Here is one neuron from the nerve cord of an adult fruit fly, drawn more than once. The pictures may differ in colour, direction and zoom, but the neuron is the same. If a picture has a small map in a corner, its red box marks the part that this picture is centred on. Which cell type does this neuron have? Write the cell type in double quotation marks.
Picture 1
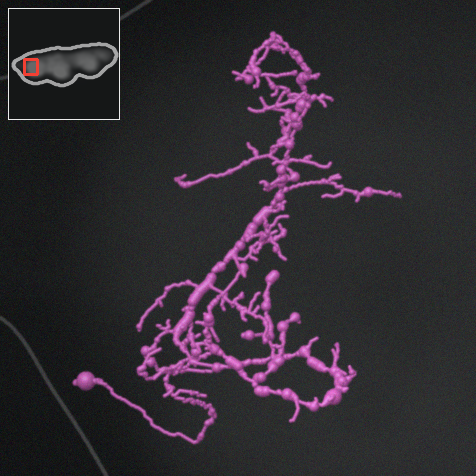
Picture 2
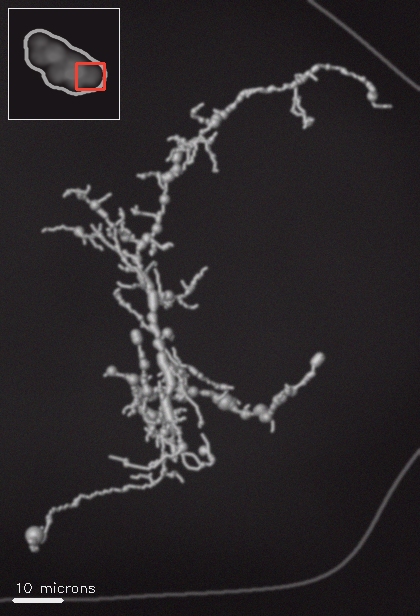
"IN14A055"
